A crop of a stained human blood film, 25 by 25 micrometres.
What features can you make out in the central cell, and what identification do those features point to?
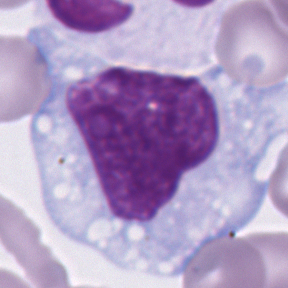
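Broad blunt bulges interrupt the cell outline, which is irregular rather than a smooth circle. The nucleus is irregular too, its outline marked by indentations and folds. Its chromatin is fine and lacy, with no coarse dark clumps. Numerous small round clear vacuoles are scattered through the cytoplasm. The cell is a monocyte.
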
